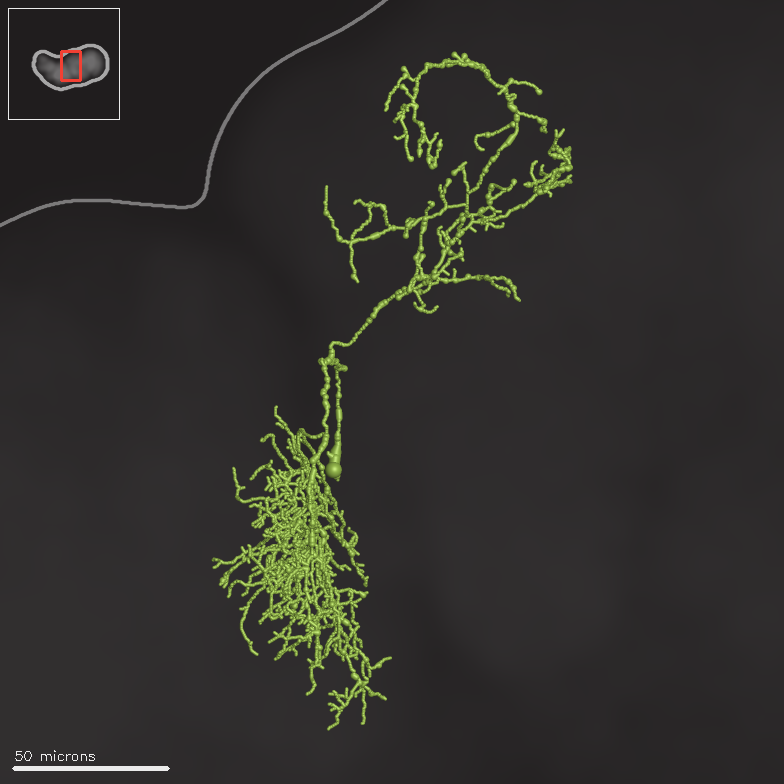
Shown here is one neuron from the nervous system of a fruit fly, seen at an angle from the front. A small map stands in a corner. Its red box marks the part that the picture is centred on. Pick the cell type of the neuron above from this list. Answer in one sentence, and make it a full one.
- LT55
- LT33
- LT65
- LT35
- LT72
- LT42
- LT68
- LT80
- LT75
The neuron belongs to cell type LT72.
